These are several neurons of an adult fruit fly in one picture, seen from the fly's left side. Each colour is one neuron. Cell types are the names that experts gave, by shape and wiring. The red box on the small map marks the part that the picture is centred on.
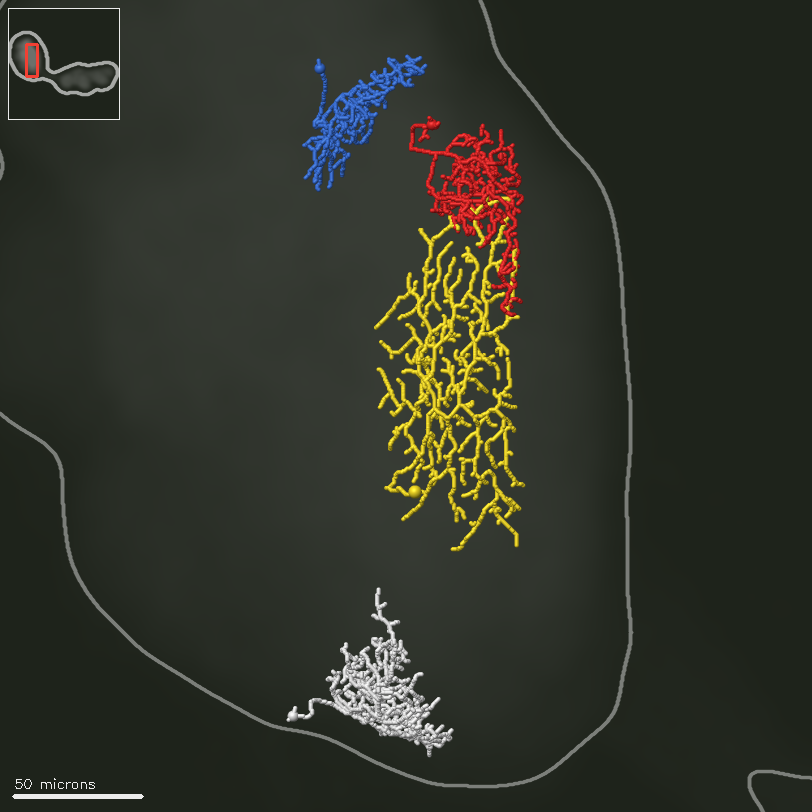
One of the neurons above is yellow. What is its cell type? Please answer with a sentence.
The cell type is Dm18.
